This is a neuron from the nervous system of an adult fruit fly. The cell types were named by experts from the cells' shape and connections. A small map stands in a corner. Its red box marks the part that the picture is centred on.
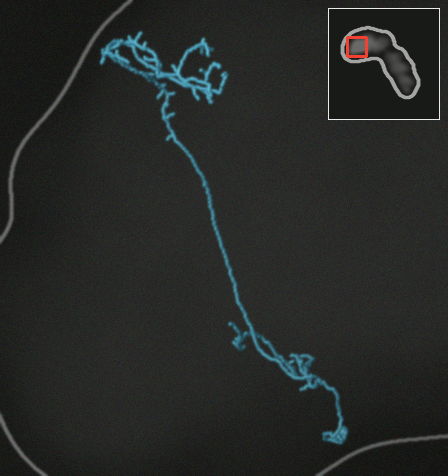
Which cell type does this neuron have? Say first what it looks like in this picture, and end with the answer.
As drawn here it is taller than it is wide. Its broad class is central-brain intrinsic neuron. Its cell type is KCg-d.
